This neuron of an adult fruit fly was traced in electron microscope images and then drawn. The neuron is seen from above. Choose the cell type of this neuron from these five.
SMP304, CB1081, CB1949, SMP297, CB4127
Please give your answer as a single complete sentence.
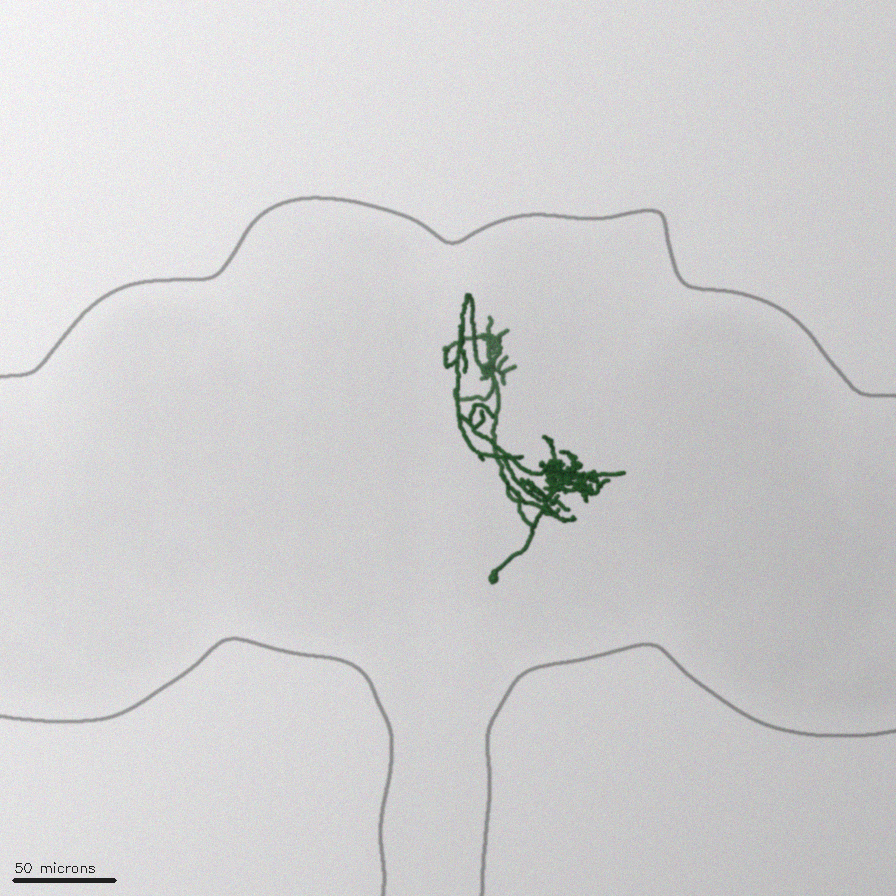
The type assigned to this neuron is SMP297.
